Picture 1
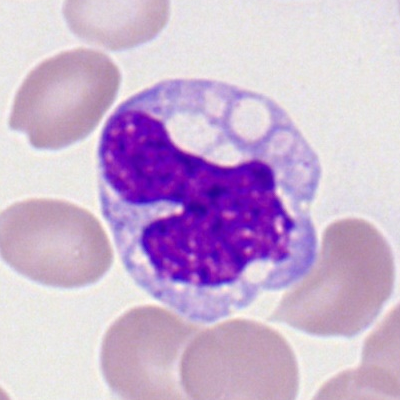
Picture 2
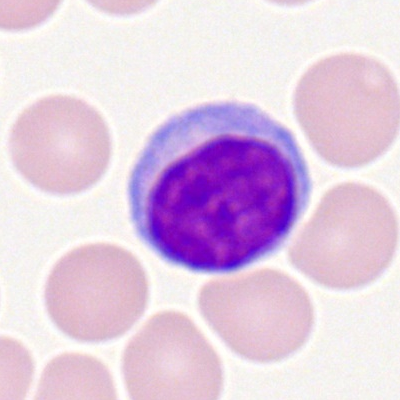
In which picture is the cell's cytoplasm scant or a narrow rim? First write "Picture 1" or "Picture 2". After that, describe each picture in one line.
Picture 2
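What picture 1 shows: The cytoplasm is abundant and pale grey-blue.
What picture 2 shows: The nucleus fills most of the cell and sits toward the lower right.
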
